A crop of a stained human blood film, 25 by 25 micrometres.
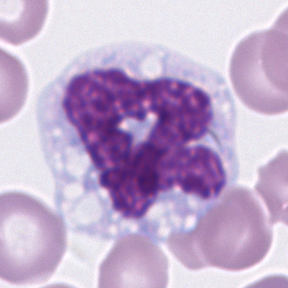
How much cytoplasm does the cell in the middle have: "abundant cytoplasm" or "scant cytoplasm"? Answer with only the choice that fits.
Abundant cytoplasm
